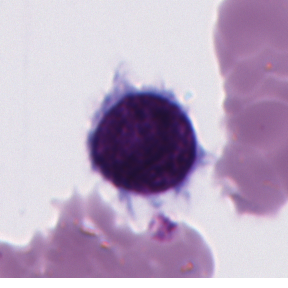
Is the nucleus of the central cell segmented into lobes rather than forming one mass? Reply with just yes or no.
No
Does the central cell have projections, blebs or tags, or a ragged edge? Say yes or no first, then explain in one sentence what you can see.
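Yes. Fine ragged hair-like projections stand out from the cell surface on all sides.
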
